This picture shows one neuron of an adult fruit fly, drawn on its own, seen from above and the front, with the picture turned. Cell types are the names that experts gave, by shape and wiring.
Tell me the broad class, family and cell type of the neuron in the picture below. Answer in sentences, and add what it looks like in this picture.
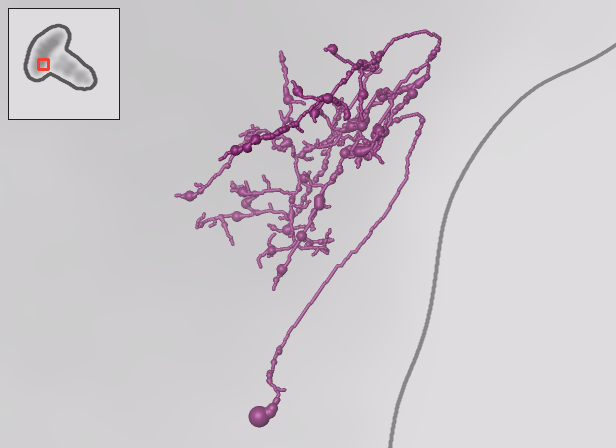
Its broad class is central-brain intrinsic neuron. The family is hemilineage SLPp&v1_posterior. It is of cell type LHPV4b3. Its cell body lies at the bottom of the picture. Dozens of branch ends can be seen.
